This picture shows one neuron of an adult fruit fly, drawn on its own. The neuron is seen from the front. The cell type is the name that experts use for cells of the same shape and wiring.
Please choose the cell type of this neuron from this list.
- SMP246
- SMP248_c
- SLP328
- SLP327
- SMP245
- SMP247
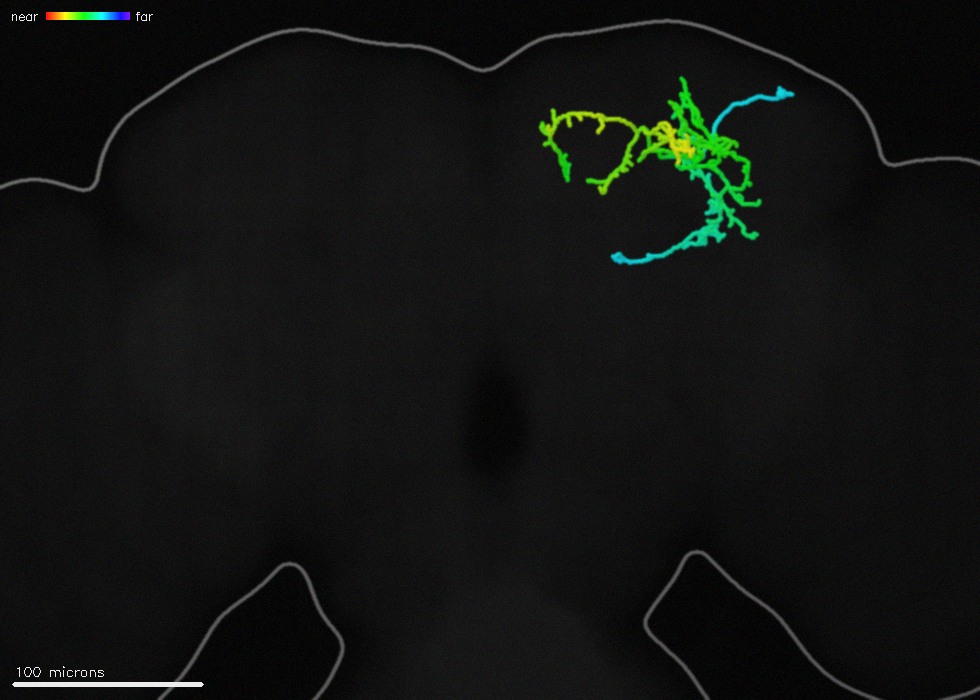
SMP248_c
